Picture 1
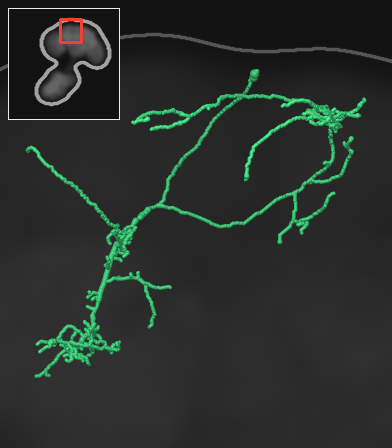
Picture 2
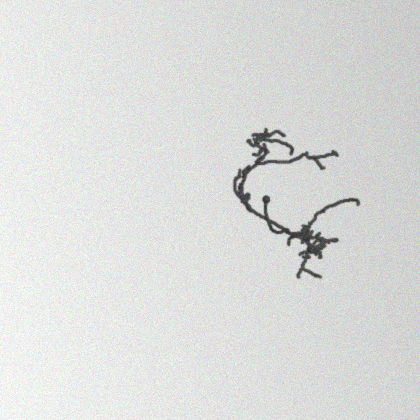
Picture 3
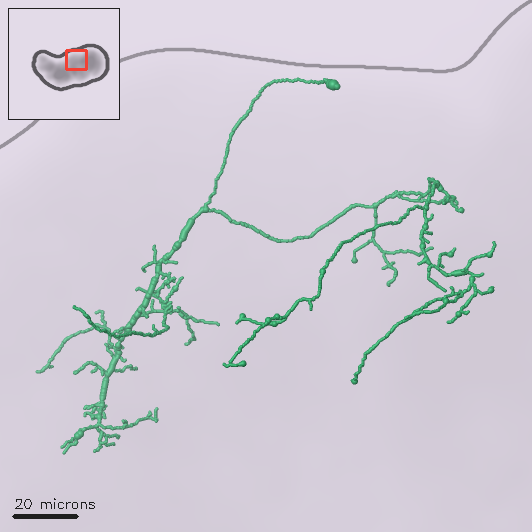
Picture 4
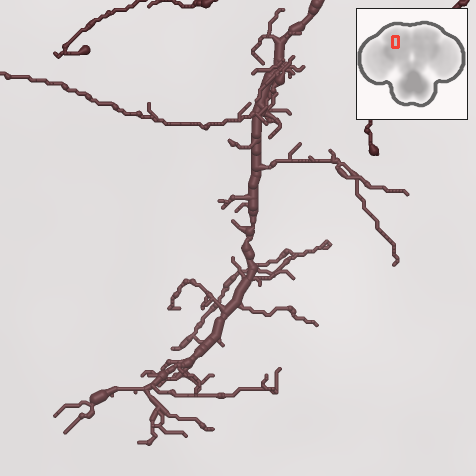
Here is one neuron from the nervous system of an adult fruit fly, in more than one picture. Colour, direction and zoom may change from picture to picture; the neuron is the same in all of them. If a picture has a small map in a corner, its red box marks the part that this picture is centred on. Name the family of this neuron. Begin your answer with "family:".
family: hemilineage SMPpd1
